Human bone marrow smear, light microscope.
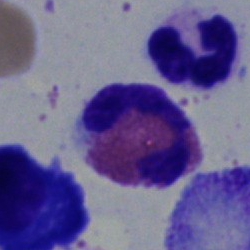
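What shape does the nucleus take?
A curved band, arching across the top and down the right side of the cell, with dense, dark purple chromatin.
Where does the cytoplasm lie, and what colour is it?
It fills the centre and lower left of the cell and is pinkish-red.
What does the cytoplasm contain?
Fine pinkish-red granules, packed in so densely that they give it a grainy look.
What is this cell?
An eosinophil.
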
